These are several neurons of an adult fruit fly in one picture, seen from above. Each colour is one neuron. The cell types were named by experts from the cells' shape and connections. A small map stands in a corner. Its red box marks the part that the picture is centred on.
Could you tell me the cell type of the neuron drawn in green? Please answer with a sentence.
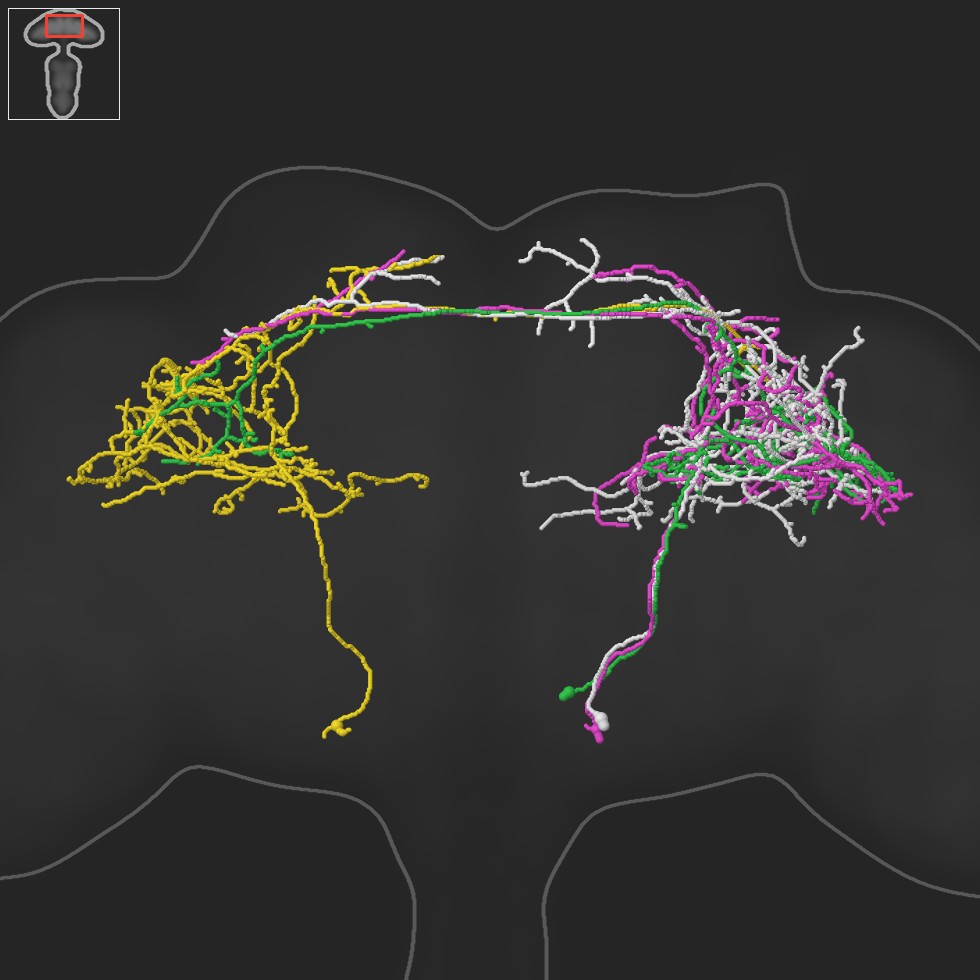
The cell type is pC1_6b.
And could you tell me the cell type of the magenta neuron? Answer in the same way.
The cell type is pC1_10d.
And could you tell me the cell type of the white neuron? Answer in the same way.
The cell type is pC1_10c.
